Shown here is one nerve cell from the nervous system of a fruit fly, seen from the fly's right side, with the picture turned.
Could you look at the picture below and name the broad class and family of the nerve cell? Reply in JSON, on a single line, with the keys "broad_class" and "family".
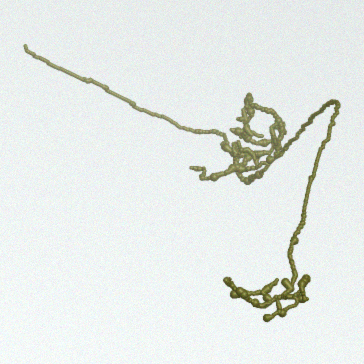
{"broad_class": "sensory neuron entering the brain", "family": "class olfactory"}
